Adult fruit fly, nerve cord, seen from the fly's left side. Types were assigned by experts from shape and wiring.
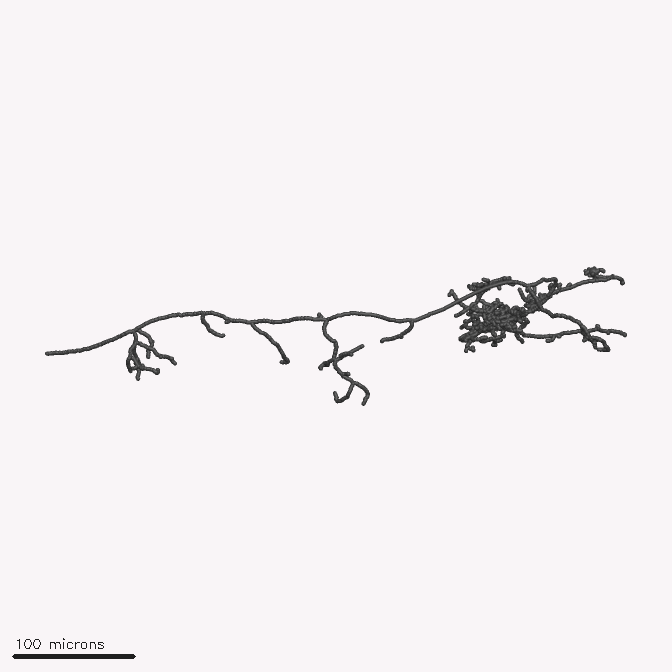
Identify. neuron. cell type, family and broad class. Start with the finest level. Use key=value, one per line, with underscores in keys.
cell_type=AN19B022
family=hemilineage 19B
broad_class=ascending neuron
